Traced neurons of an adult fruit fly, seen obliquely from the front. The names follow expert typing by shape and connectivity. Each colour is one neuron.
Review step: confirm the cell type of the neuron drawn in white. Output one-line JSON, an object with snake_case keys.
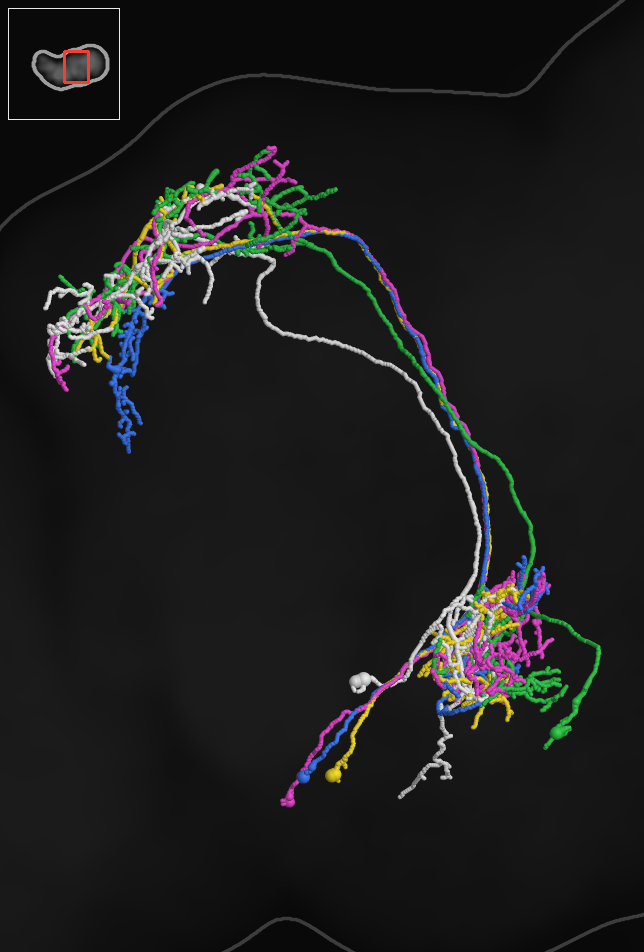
{"cell_type": "VP1m+_lvPN"}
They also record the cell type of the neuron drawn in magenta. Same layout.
{"cell_type": "VP1m+VP2_lvPN1"}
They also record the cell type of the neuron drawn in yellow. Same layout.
{"cell_type": "VP1m+VP2_lvPN2"}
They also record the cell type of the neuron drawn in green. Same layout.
{"cell_type": "VP2+_adPN"}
